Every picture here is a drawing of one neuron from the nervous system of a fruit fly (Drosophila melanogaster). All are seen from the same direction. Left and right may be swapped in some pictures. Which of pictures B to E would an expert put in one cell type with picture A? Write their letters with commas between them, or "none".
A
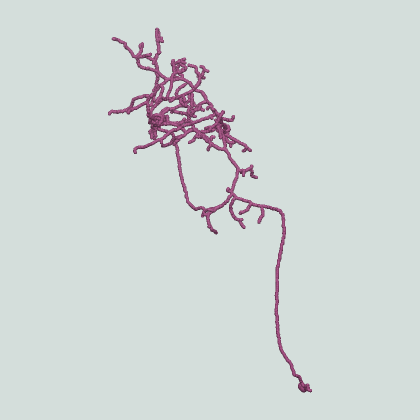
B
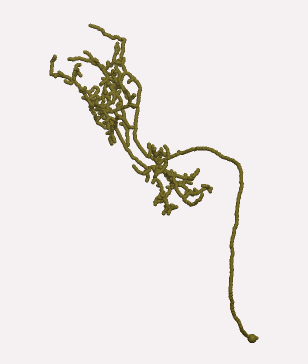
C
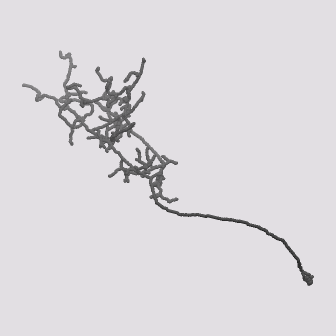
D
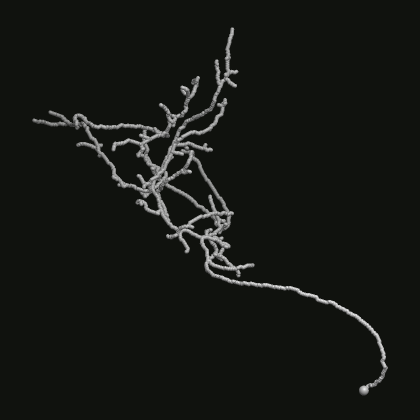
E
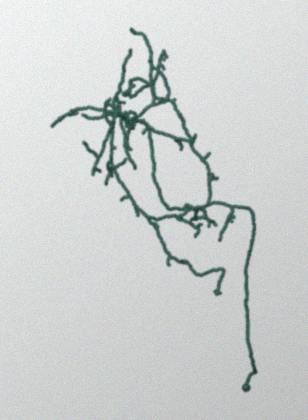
C, D, E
